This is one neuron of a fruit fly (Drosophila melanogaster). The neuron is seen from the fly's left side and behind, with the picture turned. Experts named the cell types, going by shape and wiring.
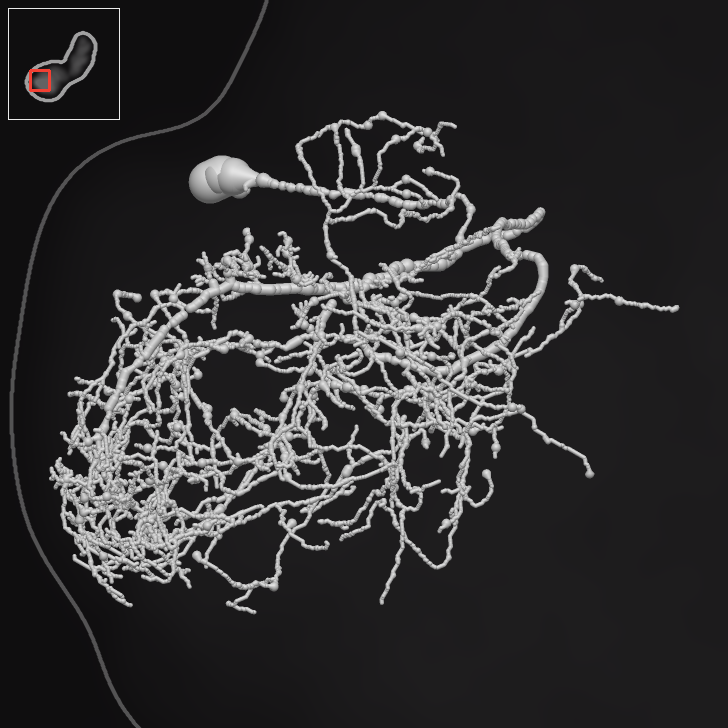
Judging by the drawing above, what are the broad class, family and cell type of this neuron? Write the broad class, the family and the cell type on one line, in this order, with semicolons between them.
central-brain intrinsic neuron; hemilineage SLPpm4; SLP438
